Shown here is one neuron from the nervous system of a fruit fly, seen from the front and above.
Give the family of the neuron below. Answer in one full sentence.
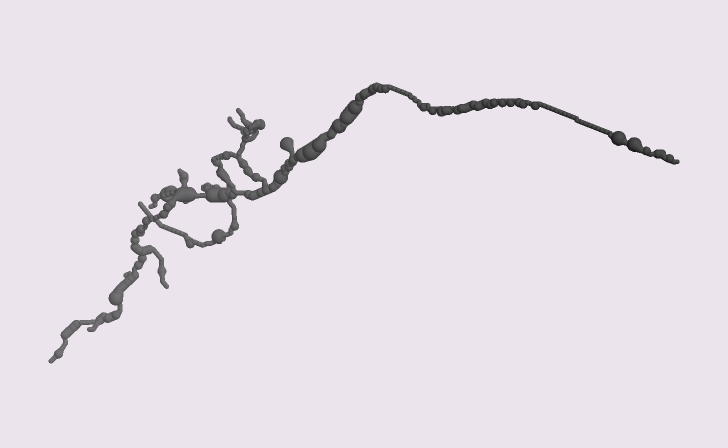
The family that includes this neuron is class mechanosensory tactile.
